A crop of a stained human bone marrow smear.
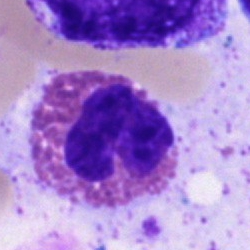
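Eosinophil: see how its round outline is made slightly bumpy by the granules. The nucleus is indented from below, which gives it a kidney shape, and its chromatin is dark purple and dense. Coarse, round, reddish-pink granules crowd the cytoplasm.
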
